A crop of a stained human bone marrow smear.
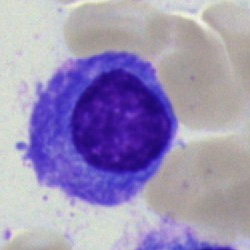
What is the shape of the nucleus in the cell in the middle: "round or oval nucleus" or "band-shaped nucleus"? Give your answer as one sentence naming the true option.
This cell has a nucleus shaped as a single compact round or oval mass.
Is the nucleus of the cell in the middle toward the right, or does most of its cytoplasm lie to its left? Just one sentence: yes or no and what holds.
Yes, its nucleus sits toward the right side of the cell.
